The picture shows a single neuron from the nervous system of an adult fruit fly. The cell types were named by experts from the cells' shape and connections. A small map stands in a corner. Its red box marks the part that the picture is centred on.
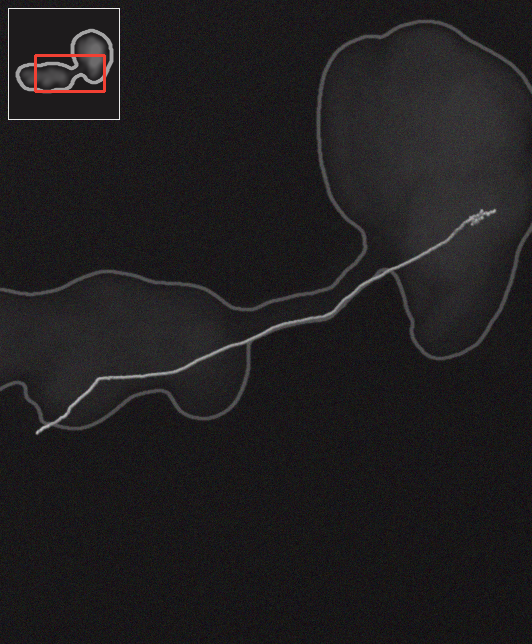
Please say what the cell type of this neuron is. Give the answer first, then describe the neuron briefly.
Its cell type is LgAG3. This is a sensory neuron ascending to the brain. As drawn here it is wider than it is tall.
